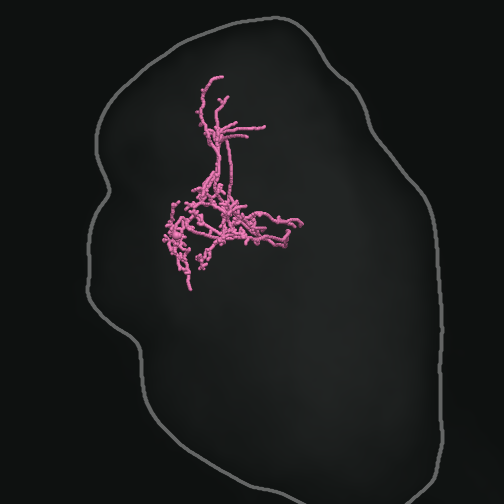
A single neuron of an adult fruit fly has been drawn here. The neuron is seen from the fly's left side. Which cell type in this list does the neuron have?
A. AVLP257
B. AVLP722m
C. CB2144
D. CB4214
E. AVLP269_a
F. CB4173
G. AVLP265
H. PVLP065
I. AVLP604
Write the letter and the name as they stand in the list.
E. AVLP269_a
